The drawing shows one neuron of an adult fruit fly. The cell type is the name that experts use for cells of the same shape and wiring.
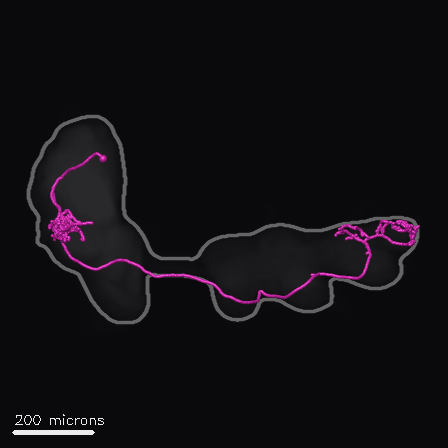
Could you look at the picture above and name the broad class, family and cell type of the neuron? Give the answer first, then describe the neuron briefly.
This is a descending neuron. The family is hemilineage SMPpv2_dorsal. Its cell type is DNp58. From left to right in the picture it spans about 950 microns. In this view it is wider than it is tall.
